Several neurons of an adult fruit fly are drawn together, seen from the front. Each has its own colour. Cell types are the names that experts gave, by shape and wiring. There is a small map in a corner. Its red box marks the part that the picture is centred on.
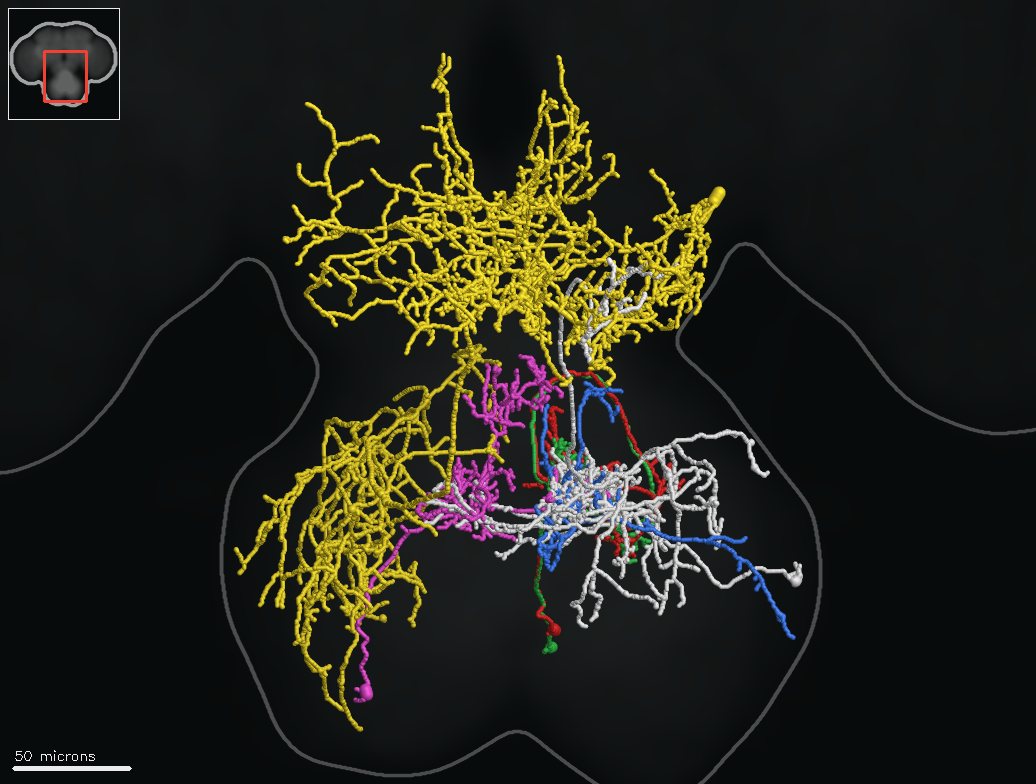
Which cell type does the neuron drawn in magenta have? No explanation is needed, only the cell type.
IN12A062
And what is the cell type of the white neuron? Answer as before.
AN12A017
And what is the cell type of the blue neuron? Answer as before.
IN21A084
